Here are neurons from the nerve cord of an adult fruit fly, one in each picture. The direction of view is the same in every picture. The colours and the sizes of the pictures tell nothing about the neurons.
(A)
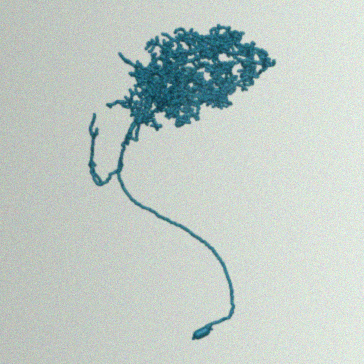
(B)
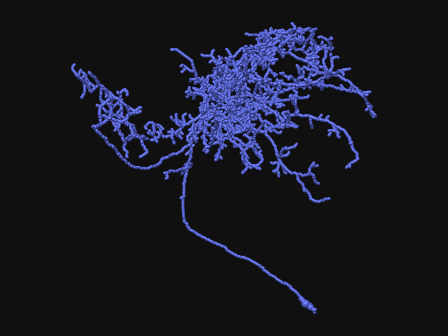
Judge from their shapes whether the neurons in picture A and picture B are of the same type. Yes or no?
no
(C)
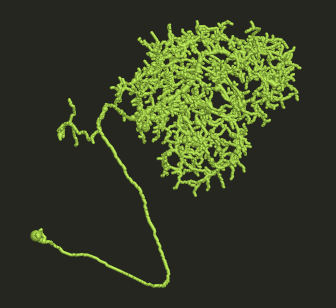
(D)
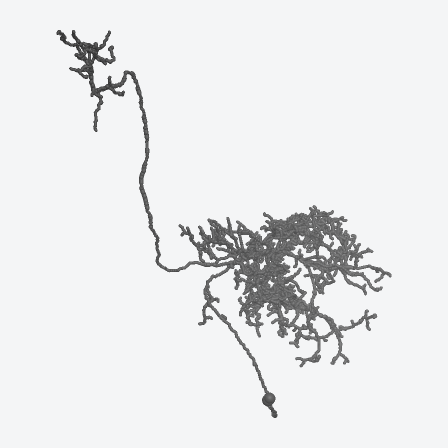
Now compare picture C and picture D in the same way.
no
